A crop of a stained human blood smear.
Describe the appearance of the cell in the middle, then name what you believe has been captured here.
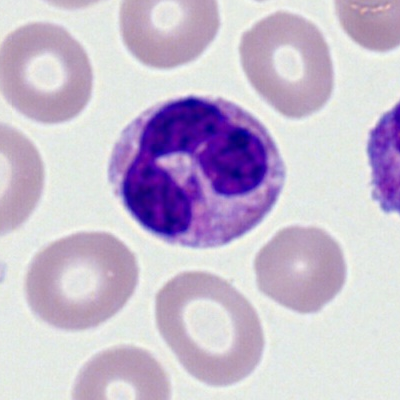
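Round cell, smooth outline. Its nucleus is folded into lobes that curve around a pale central patch of cytoplasm. There are no nucleoli to be seen. As for the cytoplasm, it holds only fine, faint granules. So that's a segmented neutrophil.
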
